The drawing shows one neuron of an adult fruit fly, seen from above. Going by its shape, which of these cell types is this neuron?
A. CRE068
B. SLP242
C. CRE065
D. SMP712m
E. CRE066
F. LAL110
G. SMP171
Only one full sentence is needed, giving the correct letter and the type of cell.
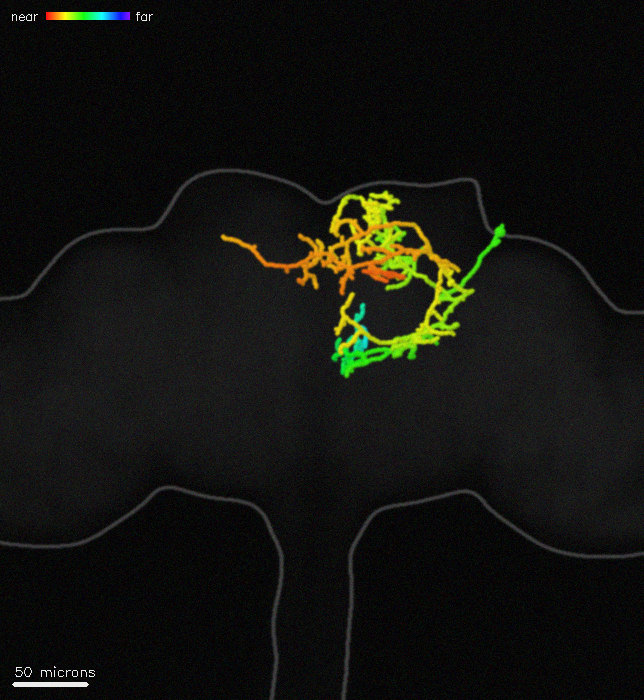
Option D, which reads SMP712m, is the cell type of the neuron.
